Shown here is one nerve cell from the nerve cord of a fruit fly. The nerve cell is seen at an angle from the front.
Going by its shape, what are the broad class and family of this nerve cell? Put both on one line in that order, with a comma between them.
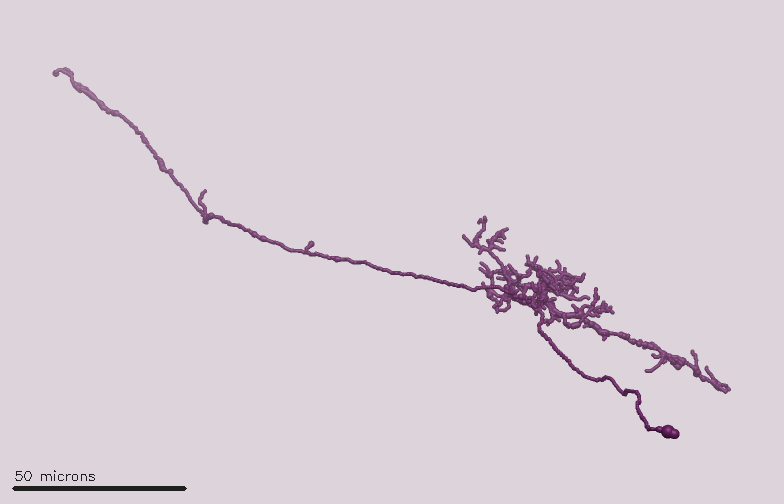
nerve-cord intrinsic neuron, hemilineage 10B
